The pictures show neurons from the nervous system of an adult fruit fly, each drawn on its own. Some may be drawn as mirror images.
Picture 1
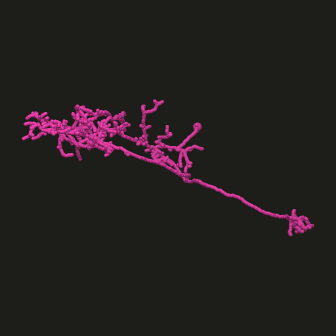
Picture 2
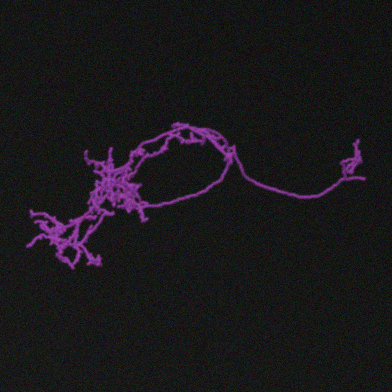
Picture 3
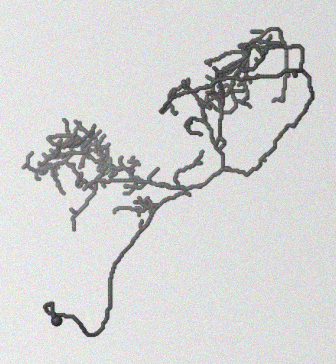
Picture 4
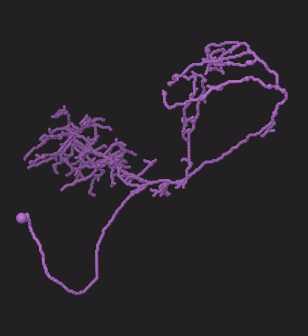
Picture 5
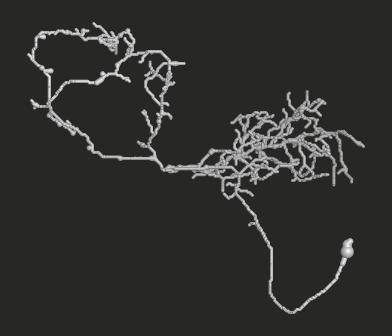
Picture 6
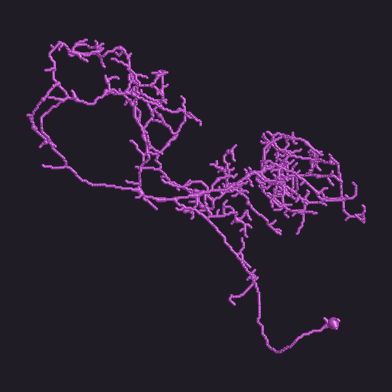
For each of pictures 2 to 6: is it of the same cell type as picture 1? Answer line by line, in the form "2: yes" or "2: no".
2: yes
3: no
4: no
5: no
6: no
